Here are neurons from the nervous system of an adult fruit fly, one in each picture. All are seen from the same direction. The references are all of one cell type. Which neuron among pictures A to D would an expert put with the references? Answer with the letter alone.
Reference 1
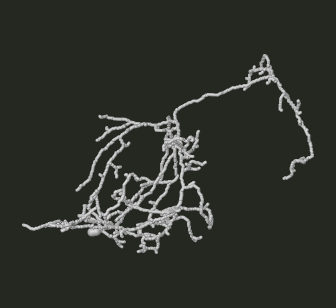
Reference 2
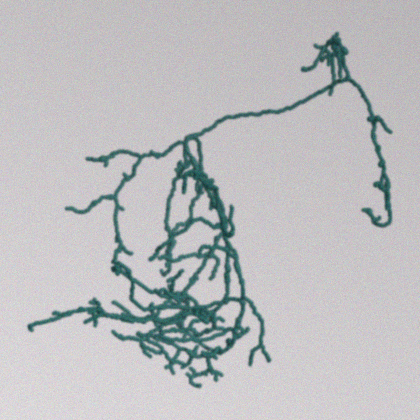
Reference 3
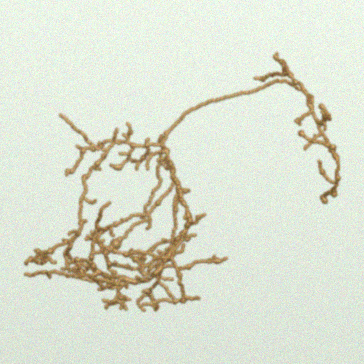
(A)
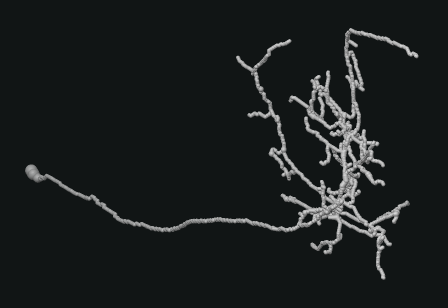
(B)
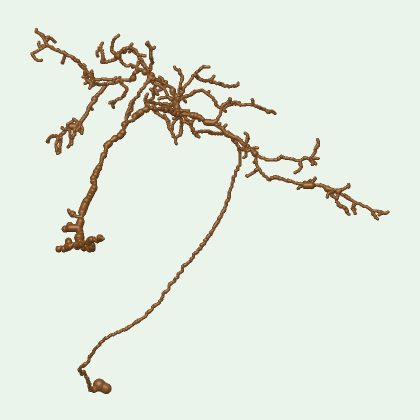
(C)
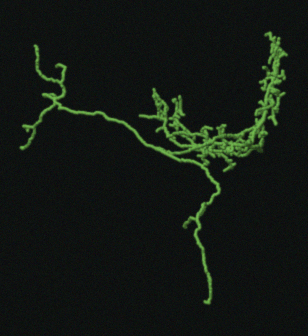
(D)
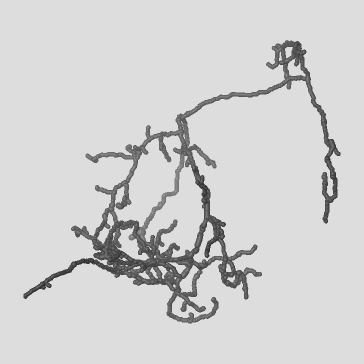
D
